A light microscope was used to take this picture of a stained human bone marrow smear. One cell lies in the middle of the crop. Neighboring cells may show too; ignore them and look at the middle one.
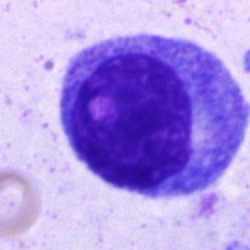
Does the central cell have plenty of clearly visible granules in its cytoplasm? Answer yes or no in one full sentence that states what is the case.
No, not a single granule can be seen in its cytoplasm.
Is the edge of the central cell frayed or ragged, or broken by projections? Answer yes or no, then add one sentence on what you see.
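No. The cell outline is smooth and roughly round.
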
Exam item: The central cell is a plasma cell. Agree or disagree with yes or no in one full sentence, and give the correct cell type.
No, the cell positioned in the middle is a promyelocyte, not a plasma cell.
